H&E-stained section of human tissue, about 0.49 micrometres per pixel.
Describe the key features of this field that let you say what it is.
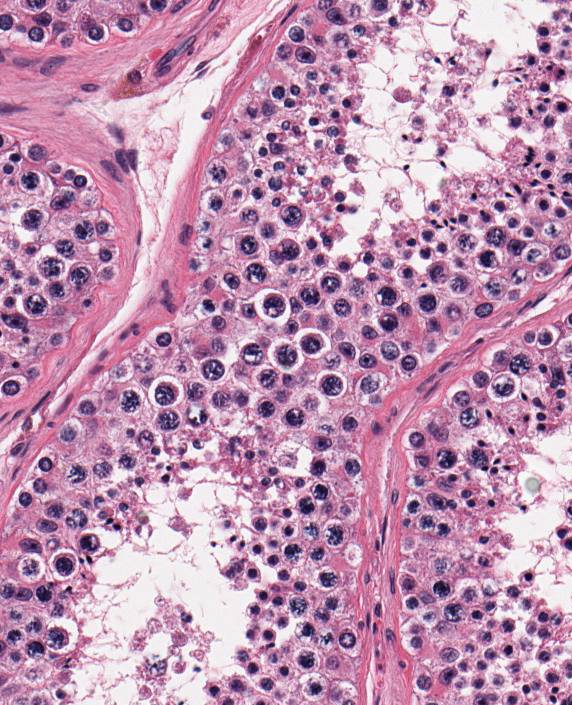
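Seminiferous tubule is the structure here. To begin, tubular units packed with cells fill the field, separated by narrow bands of pink fibrous tissue. Next, inside each tubule, cells are stacked in many layers from the wall towards the centre.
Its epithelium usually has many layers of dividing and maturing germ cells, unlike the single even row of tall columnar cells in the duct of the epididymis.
Finally, large round spermatocytes with coarse, clumped dark chromatin are plentiful through the middle.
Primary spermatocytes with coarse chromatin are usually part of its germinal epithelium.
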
